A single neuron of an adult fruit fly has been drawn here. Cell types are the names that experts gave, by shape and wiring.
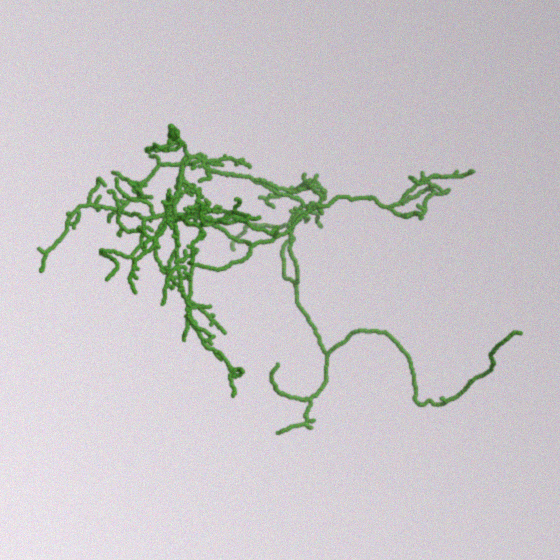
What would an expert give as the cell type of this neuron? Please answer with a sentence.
The cell type is PS240.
